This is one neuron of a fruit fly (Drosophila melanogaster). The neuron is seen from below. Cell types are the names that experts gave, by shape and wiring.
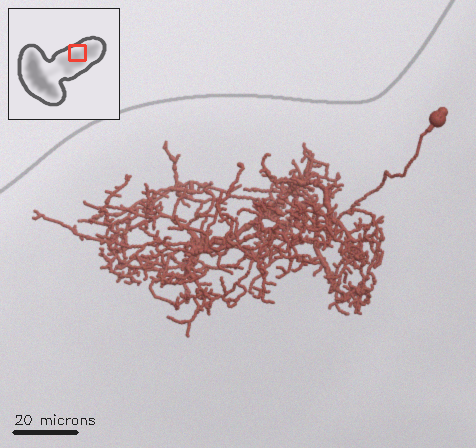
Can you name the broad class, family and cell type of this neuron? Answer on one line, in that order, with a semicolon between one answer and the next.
nerve-cord intrinsic neuron; hemilineage 20A.22A; IN20A.22A006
